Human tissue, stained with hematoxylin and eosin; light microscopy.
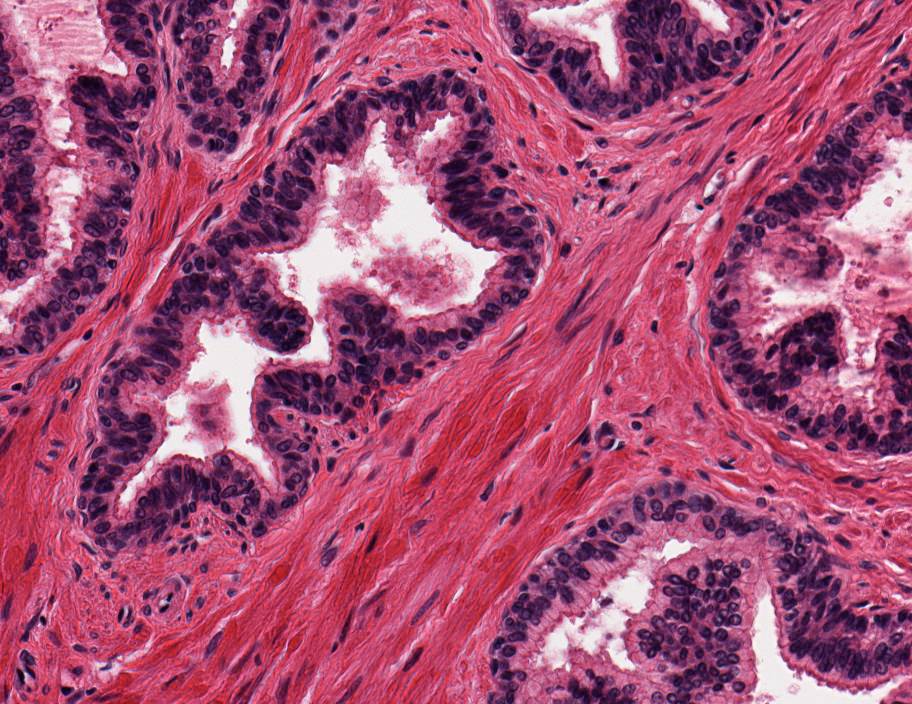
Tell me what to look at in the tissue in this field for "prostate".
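This tissue is prostate. Several glands lie apart from one another within broad bands of pink stroma, with one large gland in the left-centre of the field. Their outlines are irregular, the lining thrown into folds and blunt projections that jut into the lumens.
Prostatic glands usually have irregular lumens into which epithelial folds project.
The folding seen here agrees with that. The lining cells show pale pink cytoplasm on the side facing the lumen. The stroma is chiefly smooth muscle cells with elongated nuclei, bundled diagonally from lower left to upper right.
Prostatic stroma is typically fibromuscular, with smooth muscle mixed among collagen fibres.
The smooth muscle here fits that pattern.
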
